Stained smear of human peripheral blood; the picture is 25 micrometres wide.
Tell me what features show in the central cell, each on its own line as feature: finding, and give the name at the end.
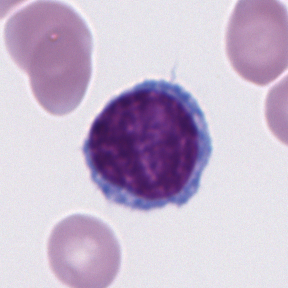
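Cytoplasm: see the narrow rim, stained blue.
Granules: none to be seen in the cytoplasm.
Outer edge: slightly ragged, not smooth.
Projection: one fine thread from the top edge.
Name: typical lymphocyte.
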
